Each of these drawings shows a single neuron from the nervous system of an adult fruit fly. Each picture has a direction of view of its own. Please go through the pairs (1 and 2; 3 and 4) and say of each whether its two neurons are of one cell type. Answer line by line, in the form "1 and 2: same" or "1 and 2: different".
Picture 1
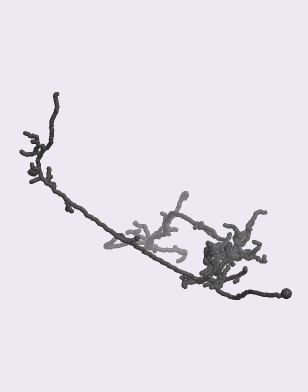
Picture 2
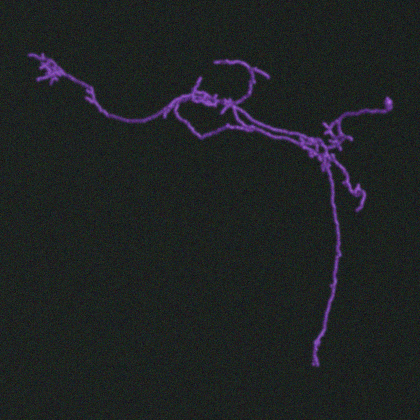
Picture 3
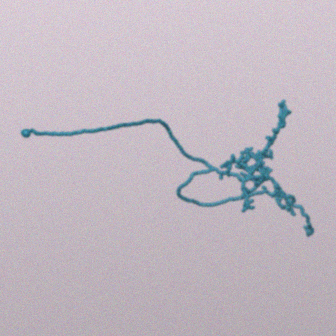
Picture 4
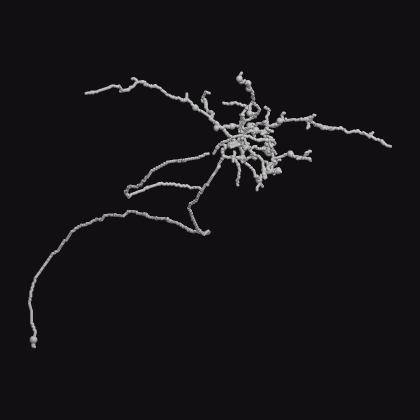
1 and 2: same
3 and 4: same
